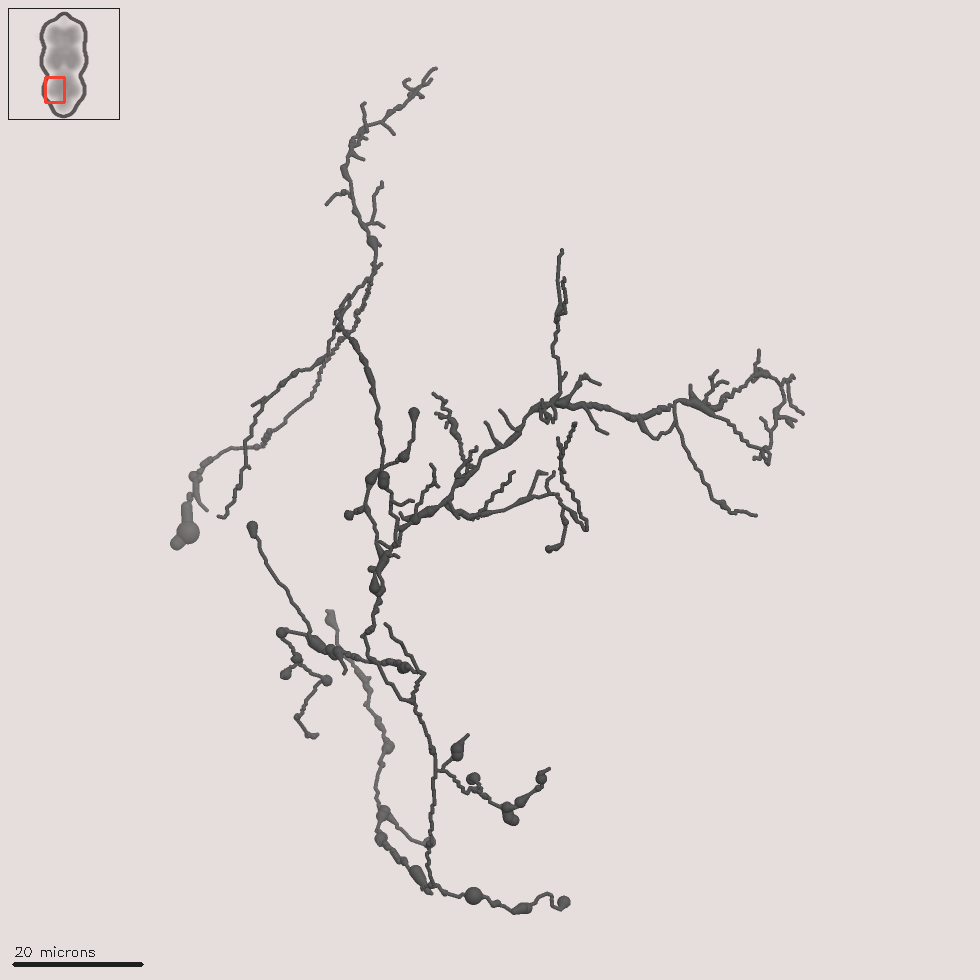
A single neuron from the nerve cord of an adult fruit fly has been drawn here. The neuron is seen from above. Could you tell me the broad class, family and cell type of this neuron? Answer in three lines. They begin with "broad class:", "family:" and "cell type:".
broad class: nerve-cord intrinsic neuron
family: hemilineage 08A
cell type: IN08A042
